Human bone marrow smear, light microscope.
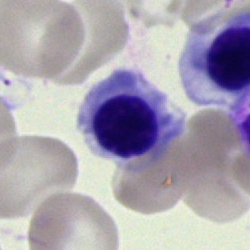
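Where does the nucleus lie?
Off-centre, toward the lower left of the cell.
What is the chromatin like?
Dense, staining a very dark purple.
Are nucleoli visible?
No, none can be seen in the nucleus.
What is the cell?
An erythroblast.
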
